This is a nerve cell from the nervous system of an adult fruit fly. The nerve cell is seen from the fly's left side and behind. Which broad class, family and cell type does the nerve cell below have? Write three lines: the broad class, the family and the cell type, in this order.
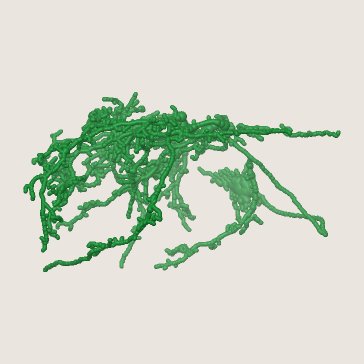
nerve-cord intrinsic neuron
hemilineage 11B
IN11B004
